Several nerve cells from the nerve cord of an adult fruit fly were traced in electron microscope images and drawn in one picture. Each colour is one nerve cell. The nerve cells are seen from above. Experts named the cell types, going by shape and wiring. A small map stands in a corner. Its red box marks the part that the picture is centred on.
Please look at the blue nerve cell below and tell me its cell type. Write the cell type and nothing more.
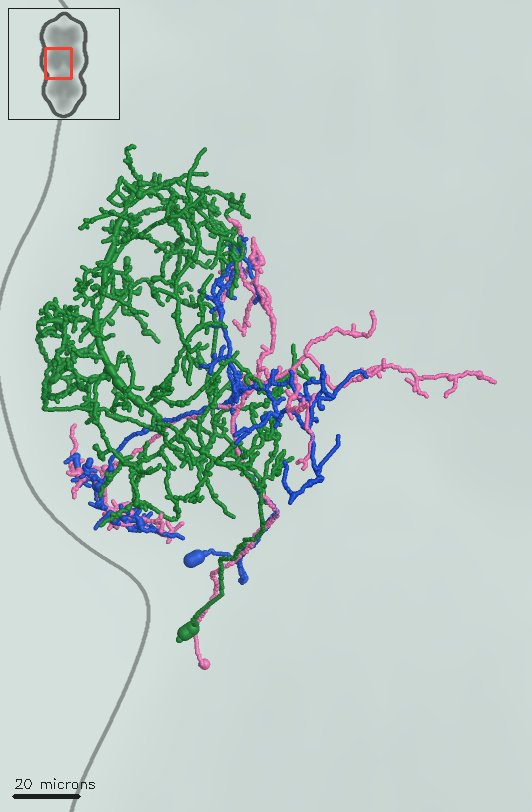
IN21A088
